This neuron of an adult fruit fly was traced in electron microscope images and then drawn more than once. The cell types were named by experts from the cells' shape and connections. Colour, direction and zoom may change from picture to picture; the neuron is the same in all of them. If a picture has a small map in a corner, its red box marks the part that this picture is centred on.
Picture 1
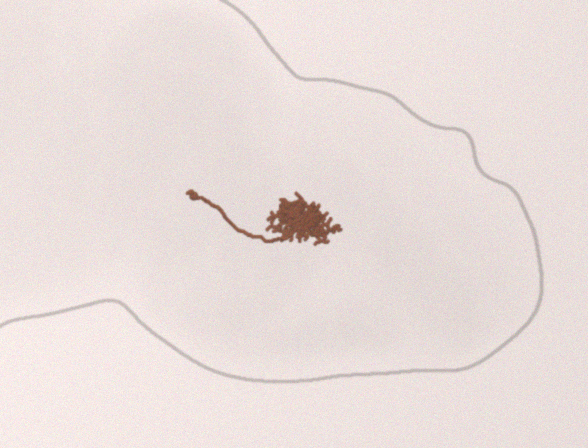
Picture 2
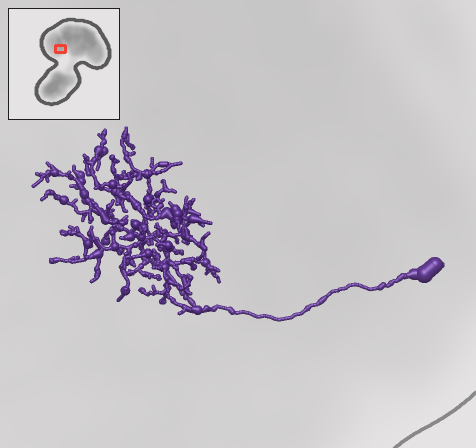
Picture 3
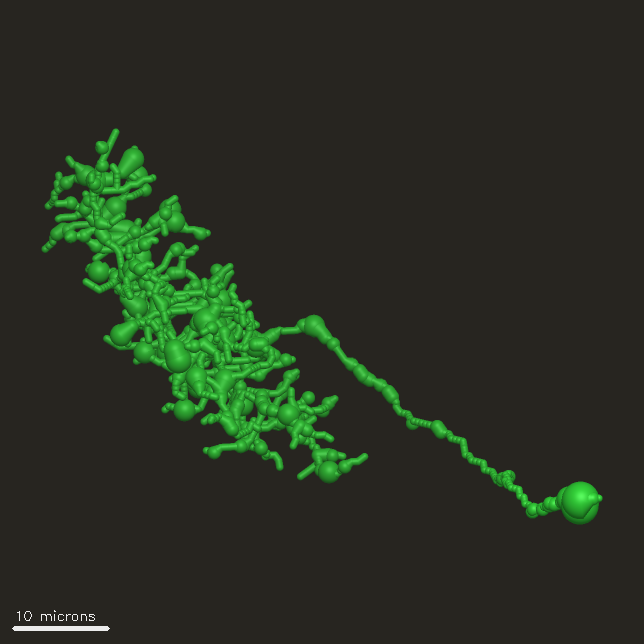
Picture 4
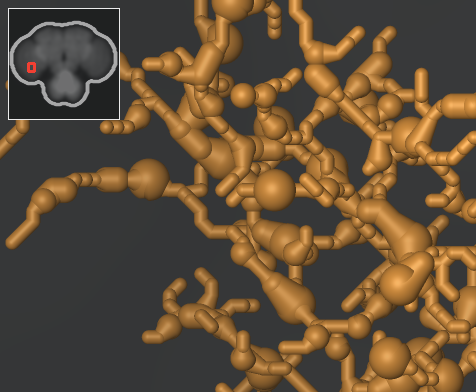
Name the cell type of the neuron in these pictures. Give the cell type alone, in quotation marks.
"Pm1"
